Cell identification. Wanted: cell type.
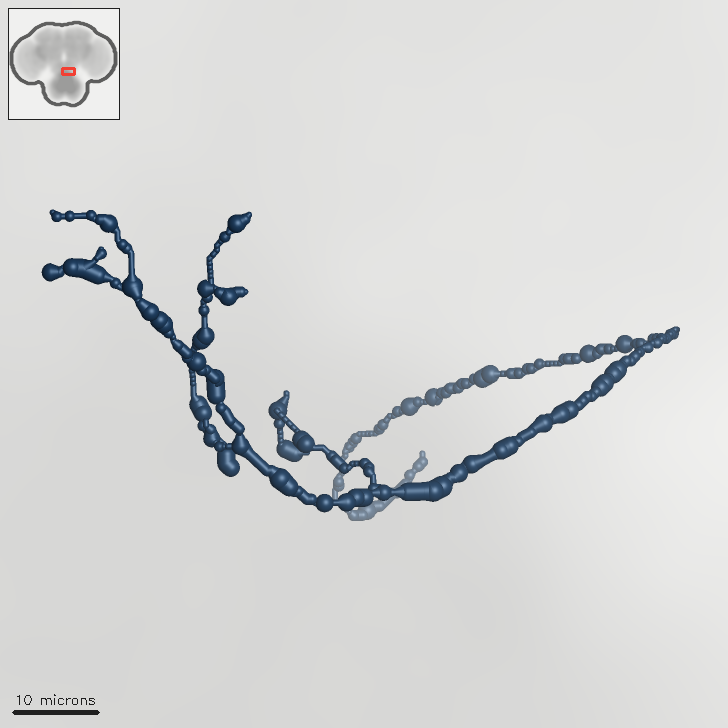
BM_Vt_PoOc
